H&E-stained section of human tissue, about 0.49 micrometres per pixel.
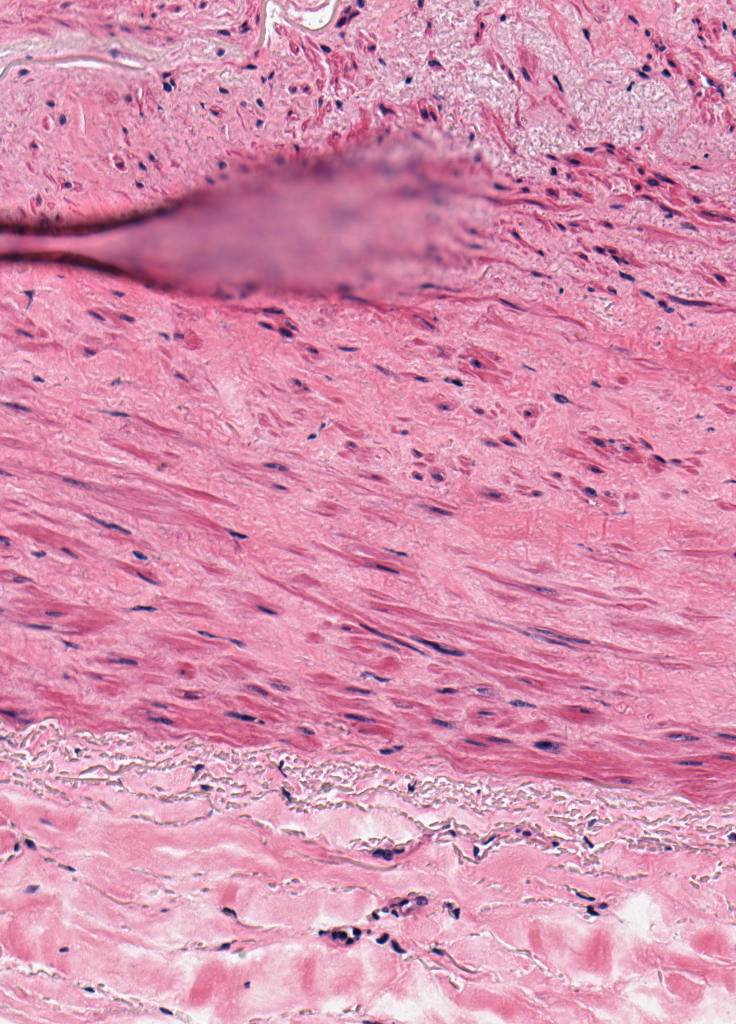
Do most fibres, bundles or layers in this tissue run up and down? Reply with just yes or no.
No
